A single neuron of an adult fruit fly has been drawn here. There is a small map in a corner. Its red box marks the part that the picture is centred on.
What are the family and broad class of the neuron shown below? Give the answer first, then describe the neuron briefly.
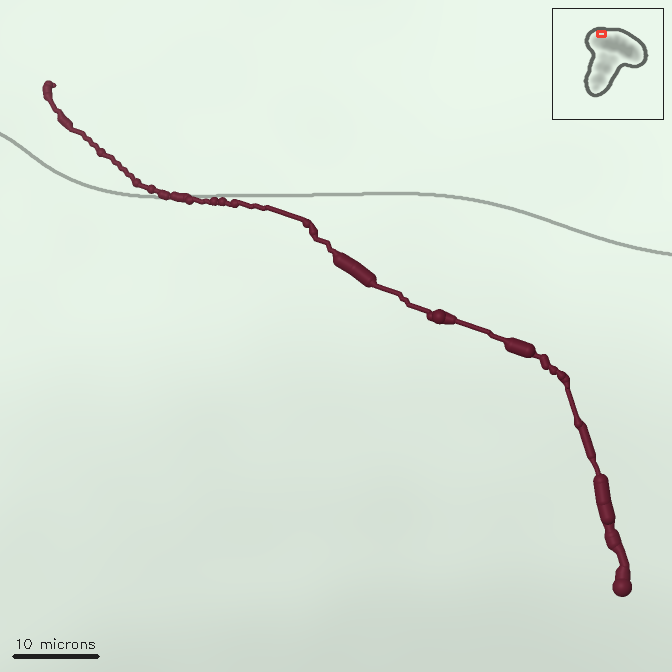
The name of its family is class visual. Its broad class is photoreceptor or other optic-lobe sensory neuron. By the scale bar it is about 70 microns wide in this view. It has a dozen or fewer branch ends.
